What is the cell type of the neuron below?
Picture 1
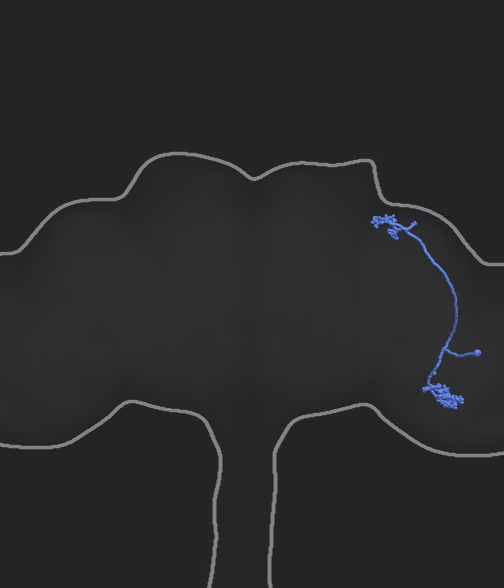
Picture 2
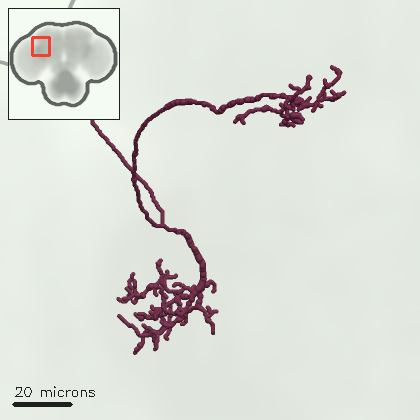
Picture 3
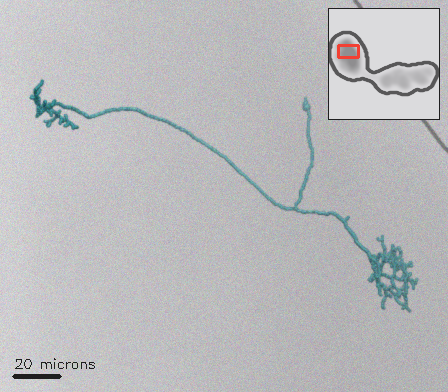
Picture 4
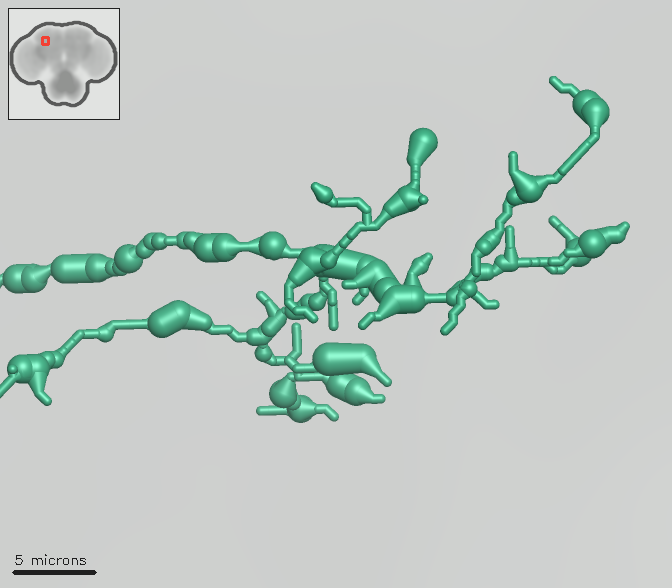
LC10a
